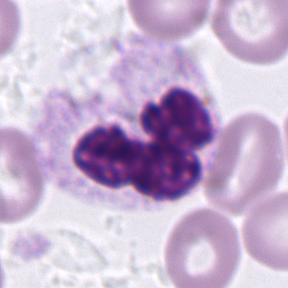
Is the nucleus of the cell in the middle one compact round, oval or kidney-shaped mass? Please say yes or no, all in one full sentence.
No, its nucleus is not one compact mass but is split into lobes.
